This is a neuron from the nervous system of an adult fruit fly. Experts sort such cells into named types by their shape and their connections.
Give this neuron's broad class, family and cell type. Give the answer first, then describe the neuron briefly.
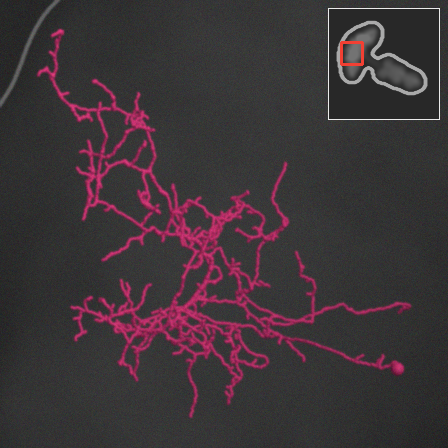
This is a central-brain intrinsic neuron. The family is hemilineage SMPpv2_ventral. Its cell type is PVLP200m_a. It is in the brain and does not reach the nerve cord. Its cell body lies at the lower right of the picture. Dozens of branch ends can be seen.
